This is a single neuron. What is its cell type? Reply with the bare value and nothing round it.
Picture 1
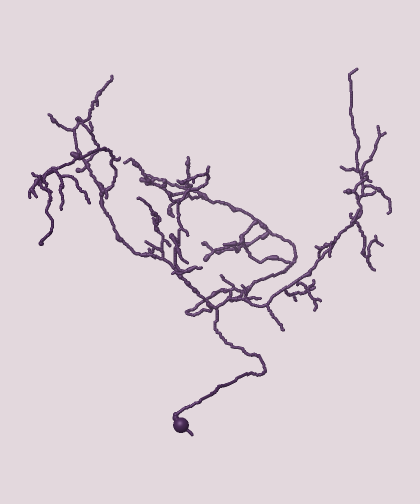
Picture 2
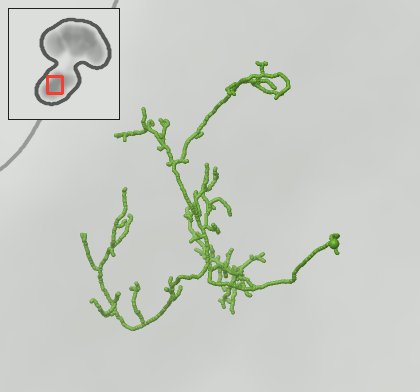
IN14A044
